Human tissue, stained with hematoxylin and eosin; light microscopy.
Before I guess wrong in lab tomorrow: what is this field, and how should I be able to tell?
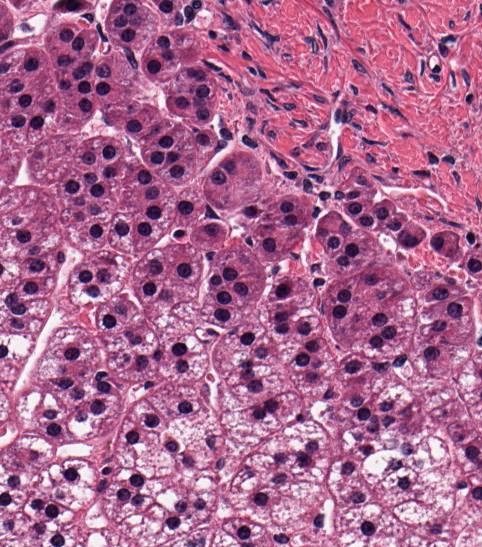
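Mostly zona fasciculata of the adrenal gland, I'd say. Large polygonal cells in nests and cords, outlined by thin septa, take up most of the field; in the lower half their cytoplasm is pale, finely vacuolated and foamy.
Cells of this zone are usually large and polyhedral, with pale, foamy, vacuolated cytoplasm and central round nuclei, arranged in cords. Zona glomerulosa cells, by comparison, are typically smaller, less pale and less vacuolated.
The nuclei I see are round and central, many with a small nucleolus. A pink fibrous band occupies the upper right corner.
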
